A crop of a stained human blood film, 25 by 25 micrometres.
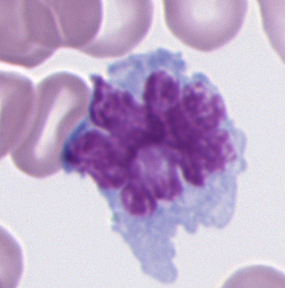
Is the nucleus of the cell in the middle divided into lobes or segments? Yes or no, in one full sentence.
Yes, the nucleus of the cell is not one mass but distinct lobes.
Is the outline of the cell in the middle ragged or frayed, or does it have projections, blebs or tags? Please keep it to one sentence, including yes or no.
Yes, what the cell shows is a rough outline, frayed or with projections, blebs or tags.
